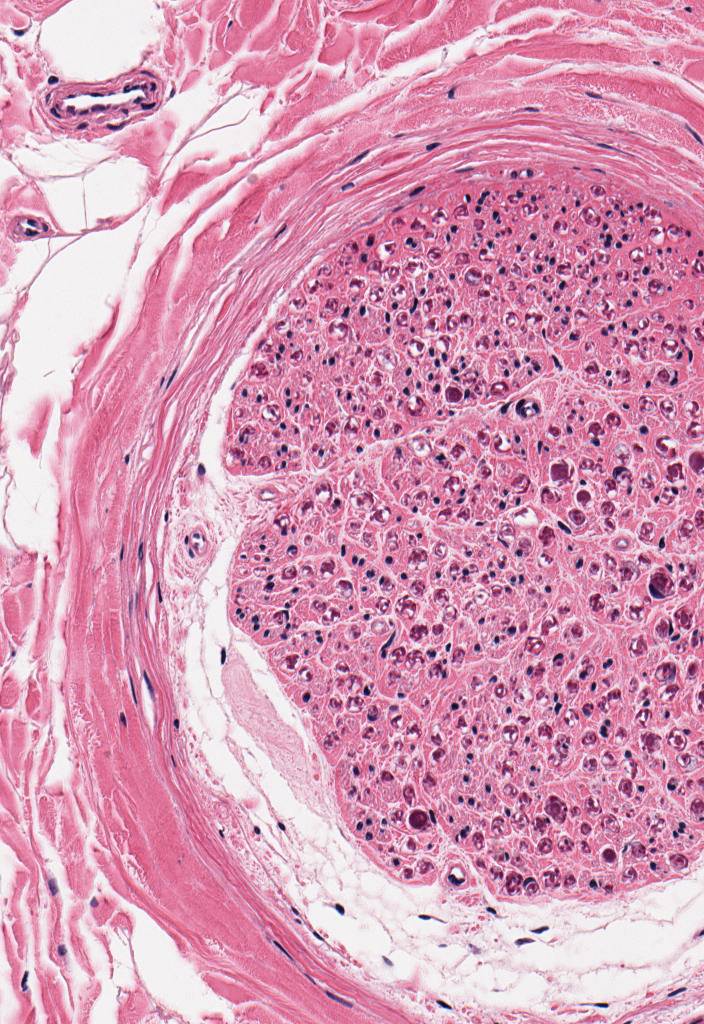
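Tibial nerve. The bundle, as I read it, is many small round profiles, each a pink or purplish core in a pale ring. Small dark oval to elongated nuclei lie evenly between them. Concentric pink fibrous layers wrap it, thin flattened nuclei following its curved edge.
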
